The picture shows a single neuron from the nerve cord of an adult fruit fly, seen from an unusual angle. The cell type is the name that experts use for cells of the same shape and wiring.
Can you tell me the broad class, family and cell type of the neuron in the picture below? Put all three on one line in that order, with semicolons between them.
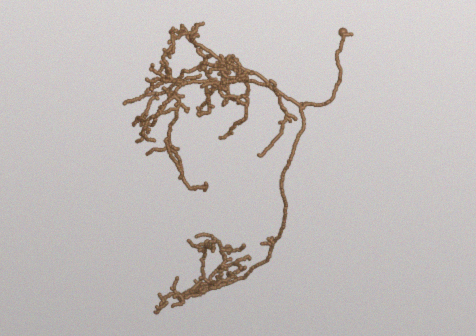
nerve-cord intrinsic neuron; hemilineage 01A; IN01A042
